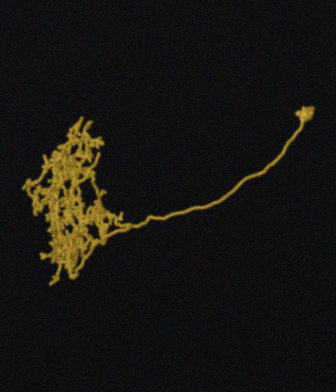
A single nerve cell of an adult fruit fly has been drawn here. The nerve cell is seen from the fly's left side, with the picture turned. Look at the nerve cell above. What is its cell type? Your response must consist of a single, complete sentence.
Under the cell type Li23 falls this neuron.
